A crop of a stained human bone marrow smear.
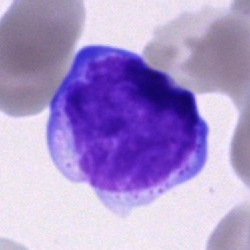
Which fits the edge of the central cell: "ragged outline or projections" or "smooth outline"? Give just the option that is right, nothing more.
Ragged outline or projections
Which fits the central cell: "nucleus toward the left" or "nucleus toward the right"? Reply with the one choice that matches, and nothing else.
Nucleus toward the right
